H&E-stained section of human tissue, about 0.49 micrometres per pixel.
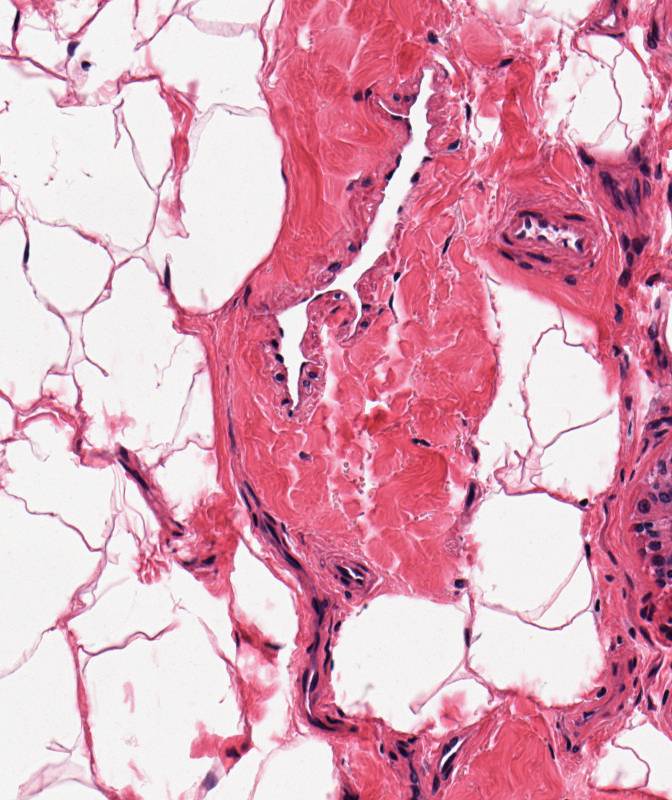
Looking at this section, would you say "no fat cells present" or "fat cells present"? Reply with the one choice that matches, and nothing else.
Fat cells present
